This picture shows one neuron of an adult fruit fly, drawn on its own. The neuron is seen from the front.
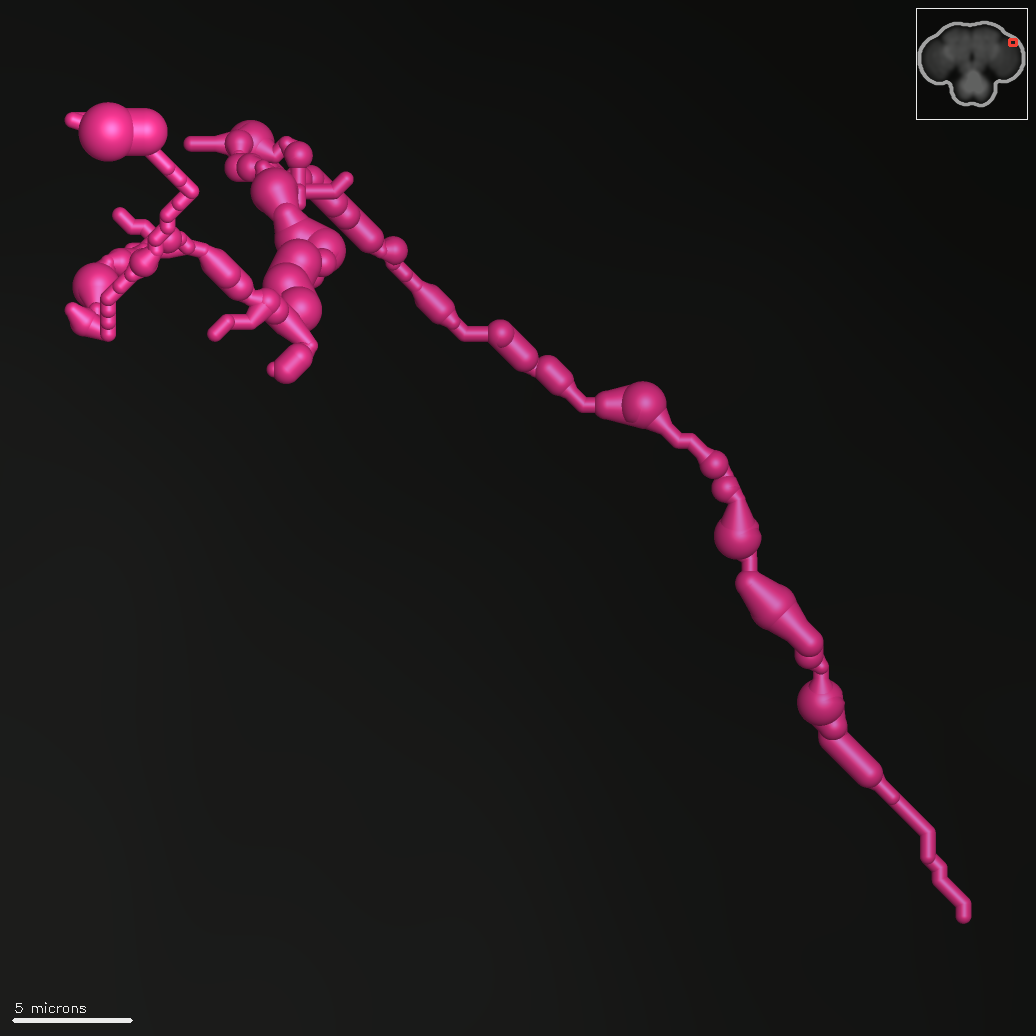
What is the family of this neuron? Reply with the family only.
Dm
